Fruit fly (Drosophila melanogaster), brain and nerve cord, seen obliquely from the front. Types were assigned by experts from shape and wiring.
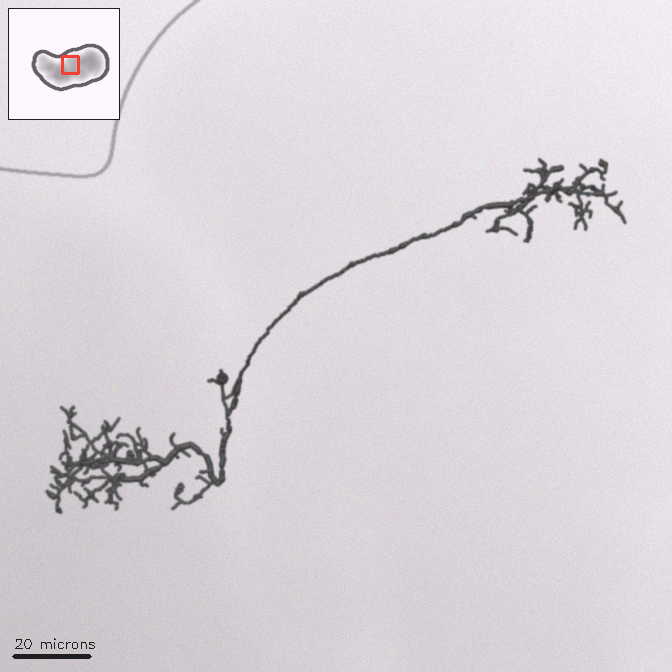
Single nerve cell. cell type: LC10a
